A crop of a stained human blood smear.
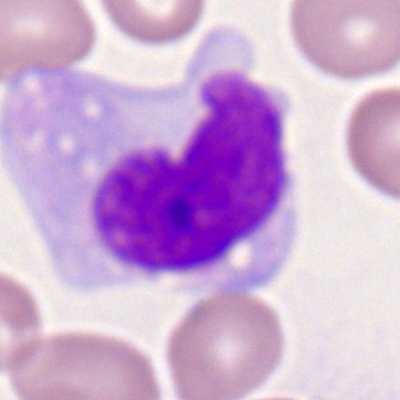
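Monocyte, central cell, stained human blood smear. Nucleus curved and folded, deeply indented on its upper side. Chromatin purple and lacy, paler patches among darker strands. Cytoplasm abundant, pale grey-blue. Several small clear vacuoles in the cytoplasm, left side of the cell.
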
